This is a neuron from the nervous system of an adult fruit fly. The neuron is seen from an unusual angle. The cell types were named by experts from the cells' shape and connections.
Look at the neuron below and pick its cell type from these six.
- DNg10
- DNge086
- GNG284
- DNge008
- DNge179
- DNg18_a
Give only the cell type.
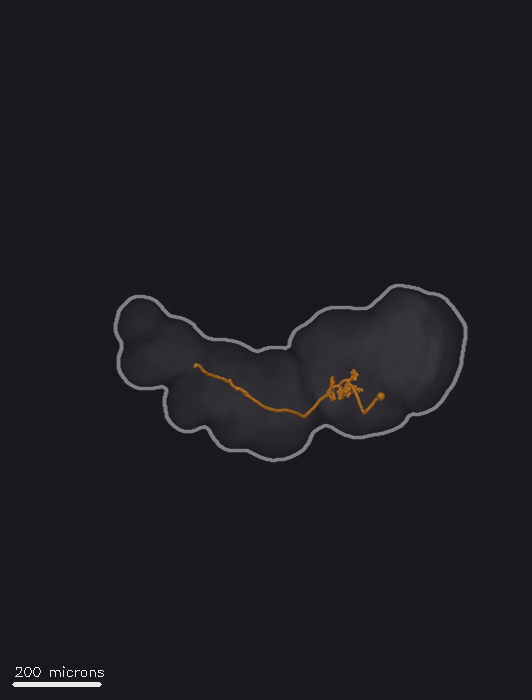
DNg18_a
